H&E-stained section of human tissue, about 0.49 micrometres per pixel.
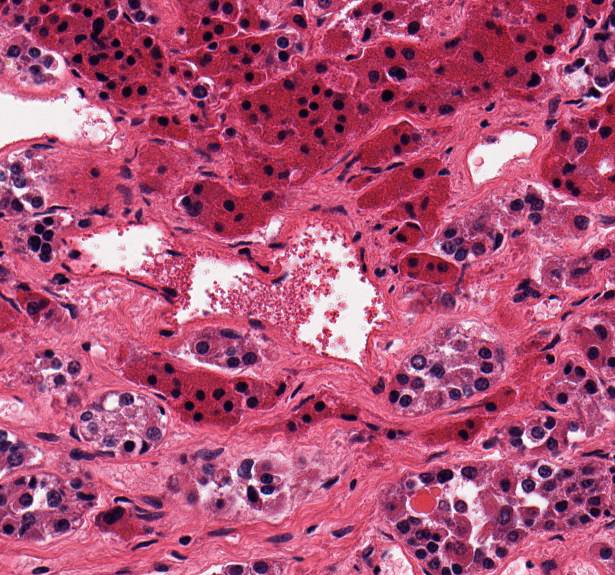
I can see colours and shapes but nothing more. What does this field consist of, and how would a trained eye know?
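Pars distalis of the pituitary makes up this field. Its upper part holds sheets and cords of large polygonal cells with deeply eosinophilic cytoplasm. Lower down, the cells lie in small nests and have paler, pinkish-grey, partly vacuolated cytoplasm.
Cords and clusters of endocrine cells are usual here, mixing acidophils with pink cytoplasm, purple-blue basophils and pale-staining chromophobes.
Bands of pink fibrous stroma with spindle-shaped nuclei run between the nests. Near the centre, irregular thin-walled vascular spaces contain red blood cells.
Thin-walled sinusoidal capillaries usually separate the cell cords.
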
